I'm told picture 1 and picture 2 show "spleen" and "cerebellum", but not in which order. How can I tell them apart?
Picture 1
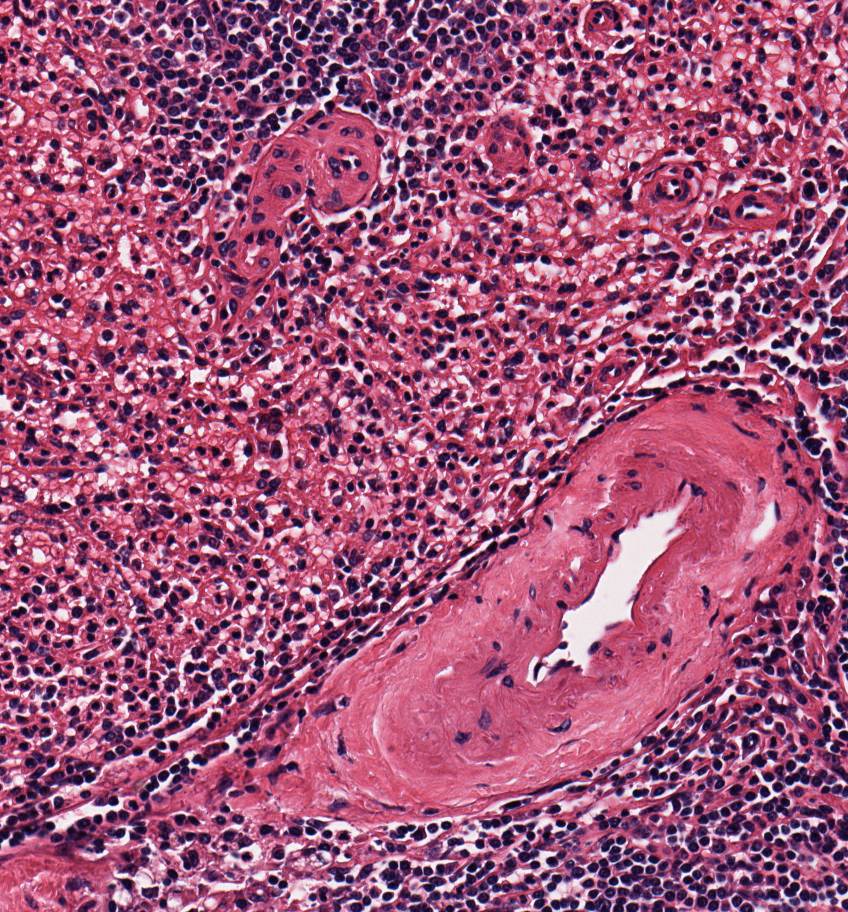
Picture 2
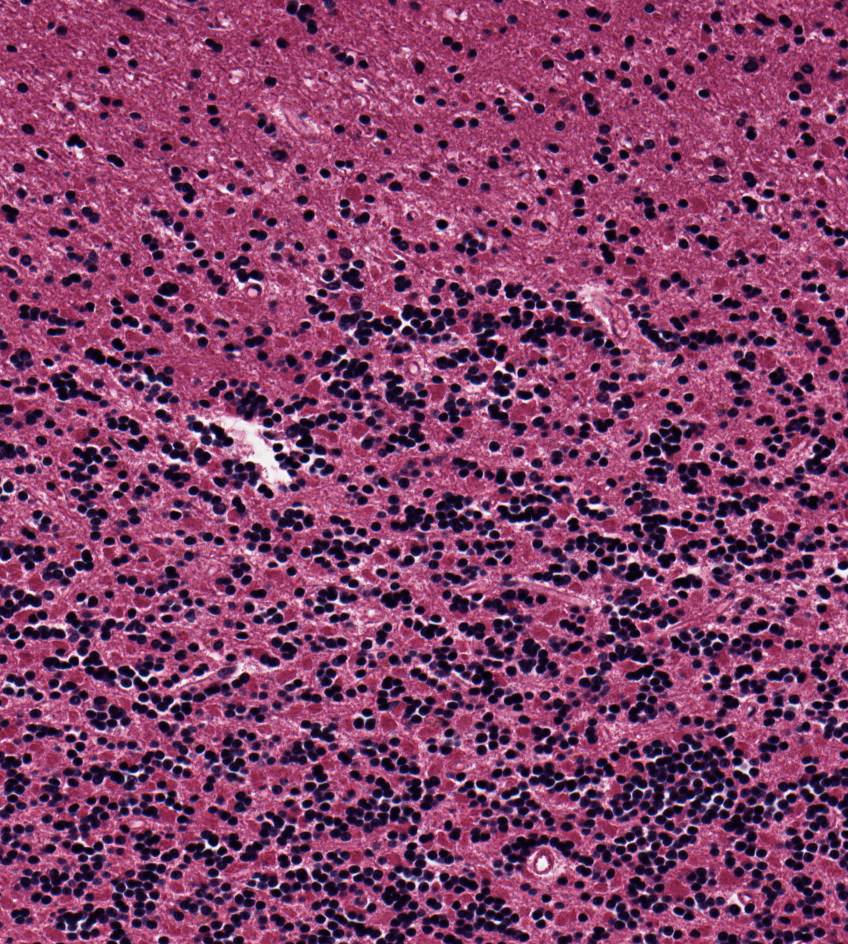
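Picture 1's the spleen; picture 2's the cerebellum. In the spleen you've got a big vessel at lower right with a thick, homogeneous, glassy pink wall, hugged by a dense band of small lymphocytes: round dark nuclei, scant cytoplasm. Upper and left it loosens, with cells lying among lots of small pale channels. The cerebellum's lower two-thirds are packed with small, round, uniformly dark-blue nuclei with hardly any visible cytoplasm, while the upper third has far fewer nuclei in a finely fibrillar, evenly pink background.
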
